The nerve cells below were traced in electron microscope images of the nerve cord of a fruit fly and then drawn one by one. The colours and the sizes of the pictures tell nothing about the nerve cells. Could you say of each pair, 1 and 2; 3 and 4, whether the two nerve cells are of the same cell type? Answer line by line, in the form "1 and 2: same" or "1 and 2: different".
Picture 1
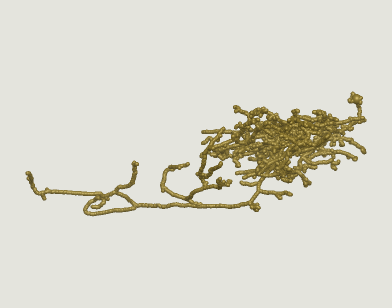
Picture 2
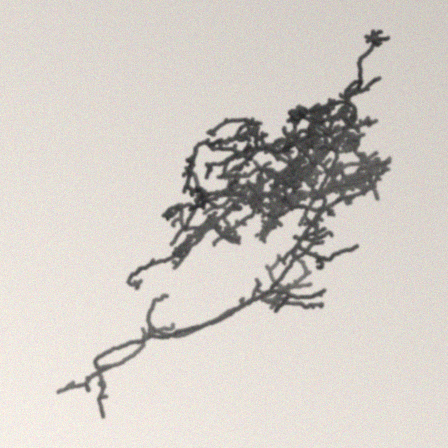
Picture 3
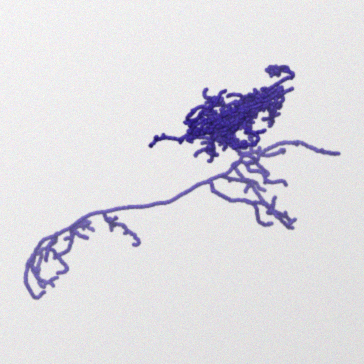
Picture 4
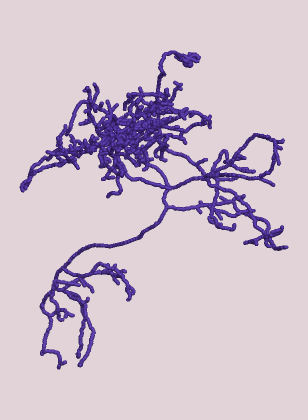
1 and 2: same
3 and 4: same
